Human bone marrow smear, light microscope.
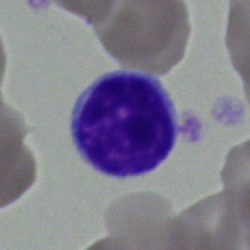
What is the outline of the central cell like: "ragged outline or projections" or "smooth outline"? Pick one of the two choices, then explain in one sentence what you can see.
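Smooth outline. The cell outline is round and smooth.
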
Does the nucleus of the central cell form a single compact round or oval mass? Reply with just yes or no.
Yes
